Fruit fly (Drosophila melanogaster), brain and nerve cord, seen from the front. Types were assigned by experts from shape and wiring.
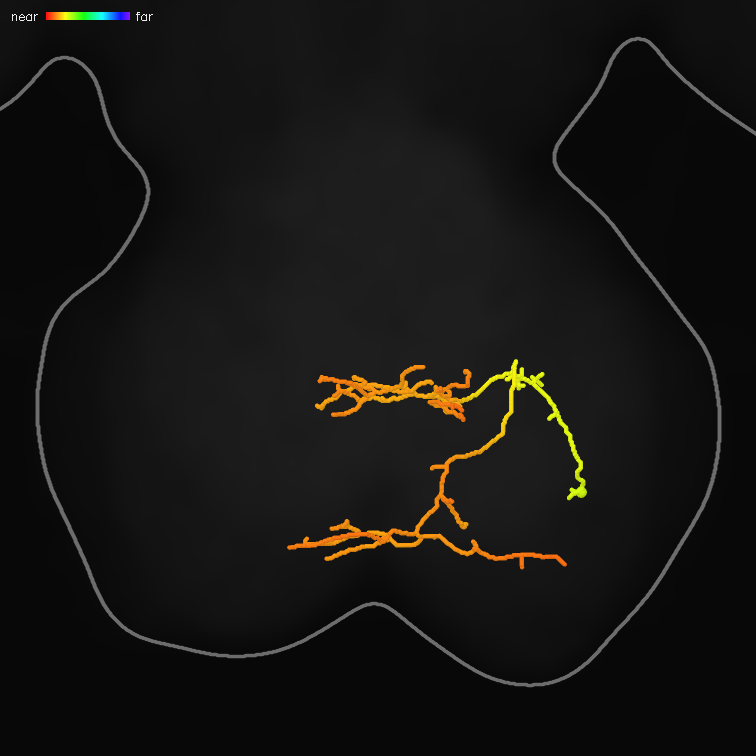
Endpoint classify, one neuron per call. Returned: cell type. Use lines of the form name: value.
cell type: IN12A064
